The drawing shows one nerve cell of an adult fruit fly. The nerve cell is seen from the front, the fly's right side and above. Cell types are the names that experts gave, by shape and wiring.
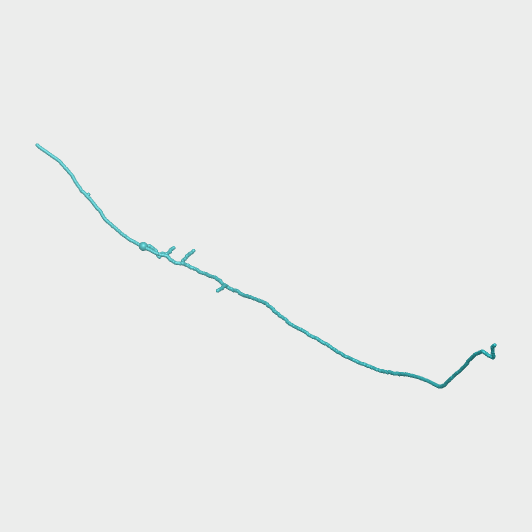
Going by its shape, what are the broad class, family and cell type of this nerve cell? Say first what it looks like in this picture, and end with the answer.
It has a dozen or fewer branch ends. As drawn here it is wider than it is tall. This is a sensory neuron ascending to the brain. The name of its family is class mechanosensory proprioceptive. Its cell type is SApp.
